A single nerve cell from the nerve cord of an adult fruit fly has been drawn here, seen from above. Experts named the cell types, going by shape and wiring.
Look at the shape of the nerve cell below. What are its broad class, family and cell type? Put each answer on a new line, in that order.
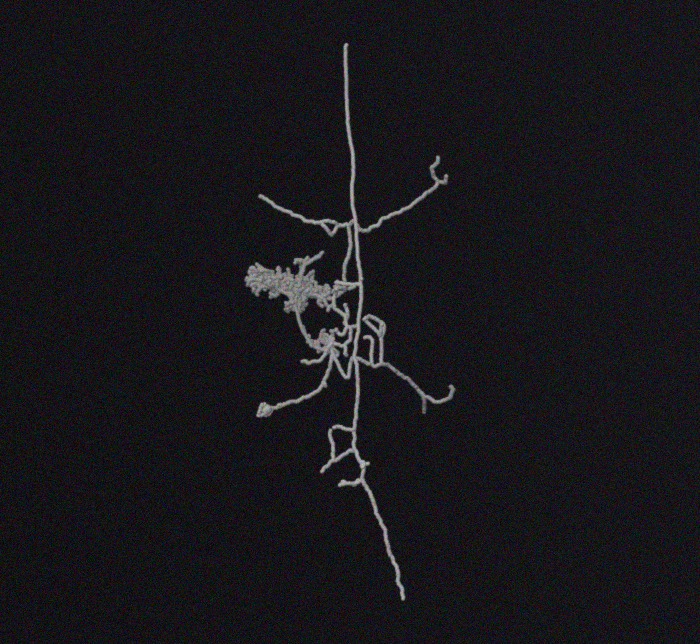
ascending neuron
hemilineage 23B
AN23B001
